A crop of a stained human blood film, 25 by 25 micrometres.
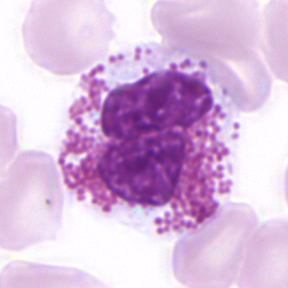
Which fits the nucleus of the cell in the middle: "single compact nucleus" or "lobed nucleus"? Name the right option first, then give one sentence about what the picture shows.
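Lobed nucleus. The nucleus has two lobes.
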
